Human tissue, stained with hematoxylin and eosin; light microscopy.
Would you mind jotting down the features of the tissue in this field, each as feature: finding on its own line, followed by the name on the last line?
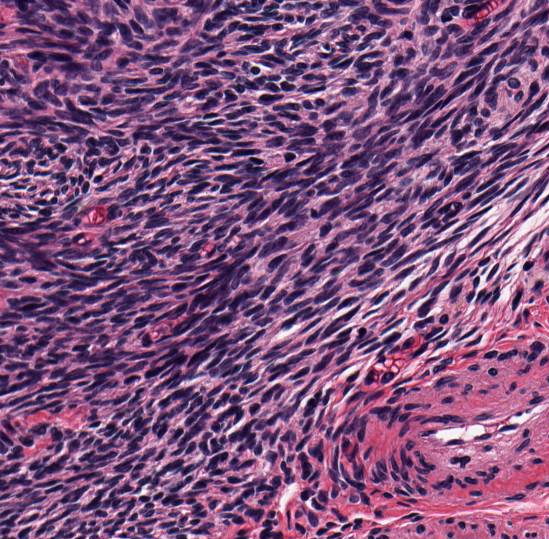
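Arrangement: dense, crowded sheet filling most of the field
Cell shape: spindle-shaped
Nuclei: elongated, darkly stained
Cytoplasm: scant, pale pink
Cell borders: indistinct
Vessels: small, thin-walled, containing red blood cells, scattered among the spindle cells
Name: ovary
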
